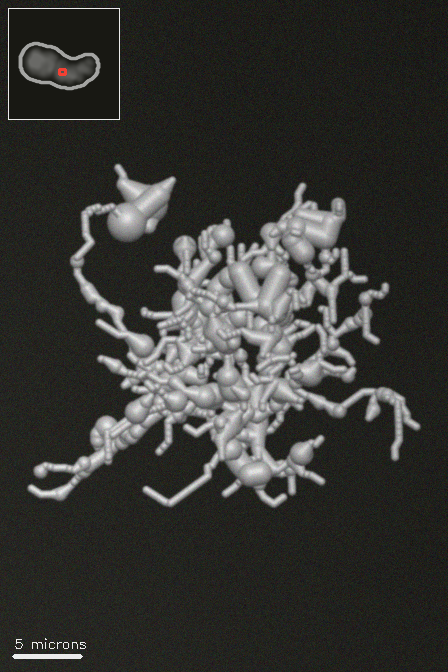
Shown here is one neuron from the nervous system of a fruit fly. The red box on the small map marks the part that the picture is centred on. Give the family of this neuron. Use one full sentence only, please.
The family classification of the neuron is LPi.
